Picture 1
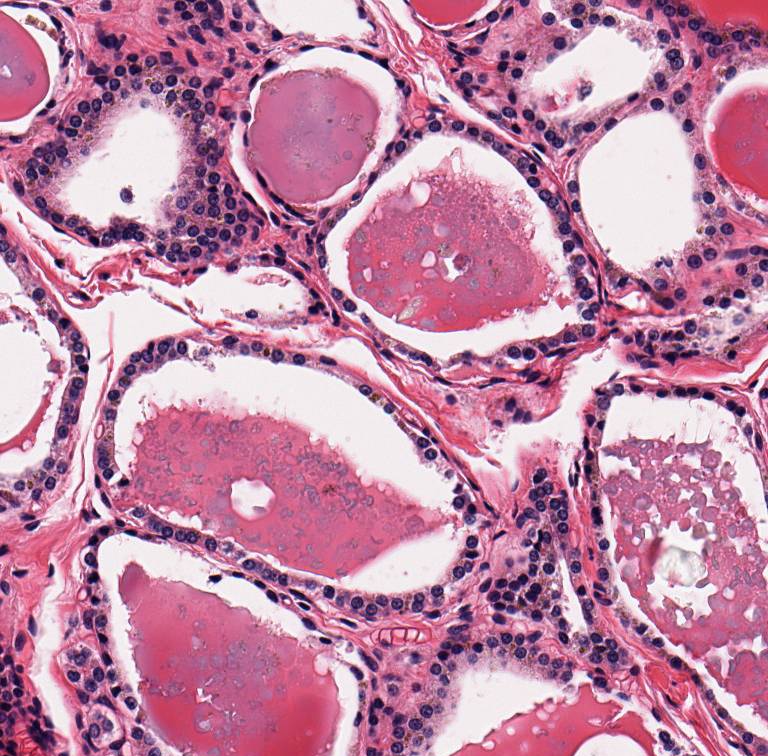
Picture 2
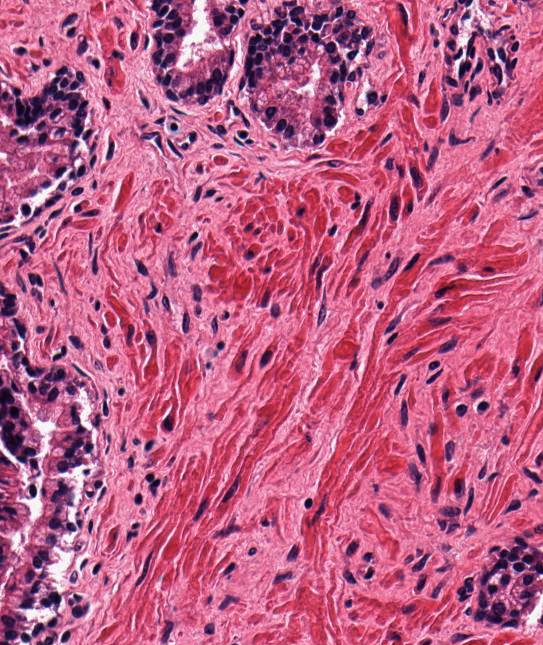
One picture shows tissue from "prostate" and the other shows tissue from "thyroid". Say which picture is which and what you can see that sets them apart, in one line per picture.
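Picture 1 shows tissue from the thyroid. The lining cells have small round dark nuclei without clearing or overlapping.
Picture 2 shows tissue from the prostate. The nuclei in the central stroma are mostly elongated and spindle-shaped.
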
